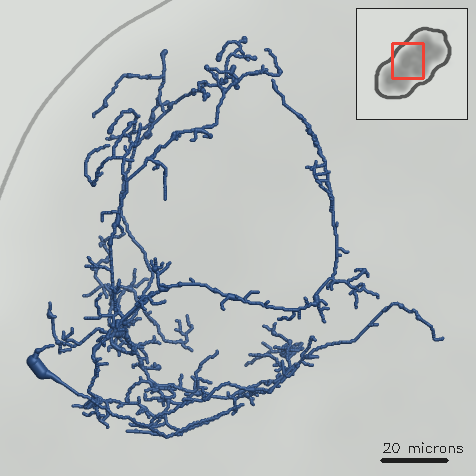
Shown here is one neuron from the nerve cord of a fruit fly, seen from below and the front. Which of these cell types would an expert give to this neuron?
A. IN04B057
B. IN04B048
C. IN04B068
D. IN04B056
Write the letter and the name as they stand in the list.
A. IN04B057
